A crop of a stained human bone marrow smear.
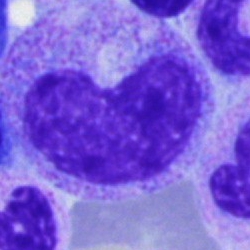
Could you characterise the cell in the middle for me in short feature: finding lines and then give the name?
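Nucleus: kidney-shaped, notched in its upper edge
Chromatin: dark purple, coarsely clumped, small paler spots
Cytoplasm: pale lilac background
Granules: fine, pink-purple, scattered throughout
Identification: metamyelocyte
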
